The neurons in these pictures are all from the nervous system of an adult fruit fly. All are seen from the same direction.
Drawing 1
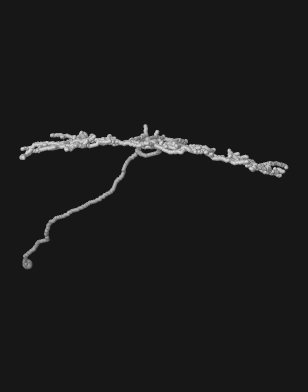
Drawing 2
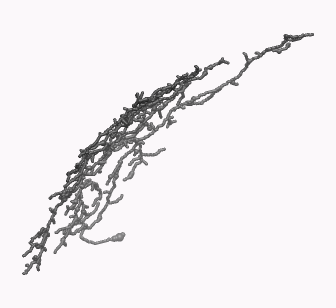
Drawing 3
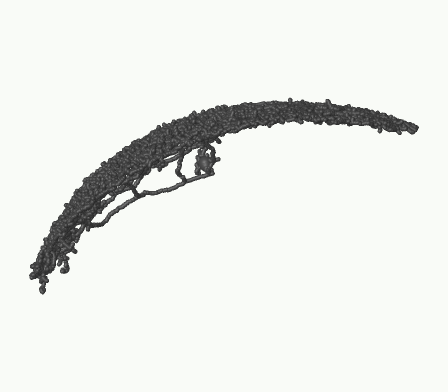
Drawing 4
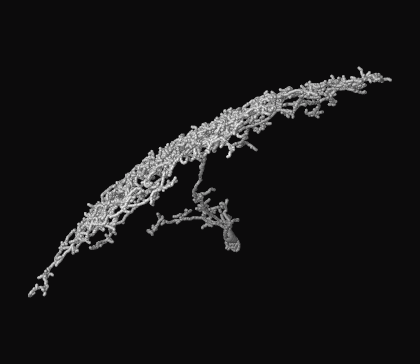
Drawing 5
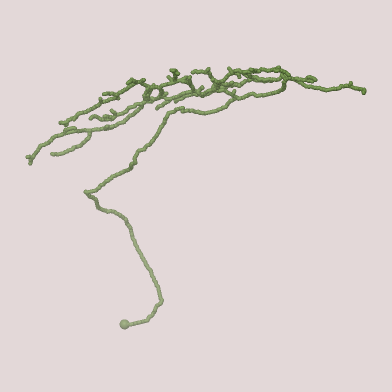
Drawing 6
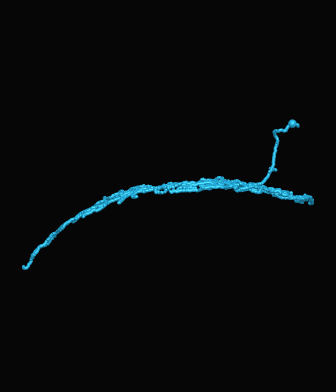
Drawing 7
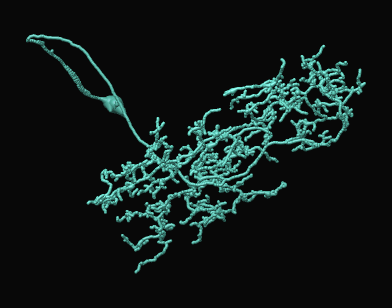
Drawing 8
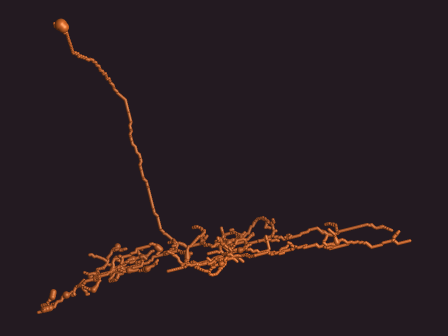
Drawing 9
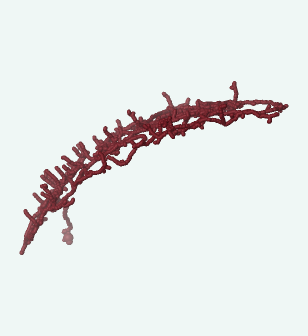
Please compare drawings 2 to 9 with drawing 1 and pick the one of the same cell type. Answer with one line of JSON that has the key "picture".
{"picture": 5}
